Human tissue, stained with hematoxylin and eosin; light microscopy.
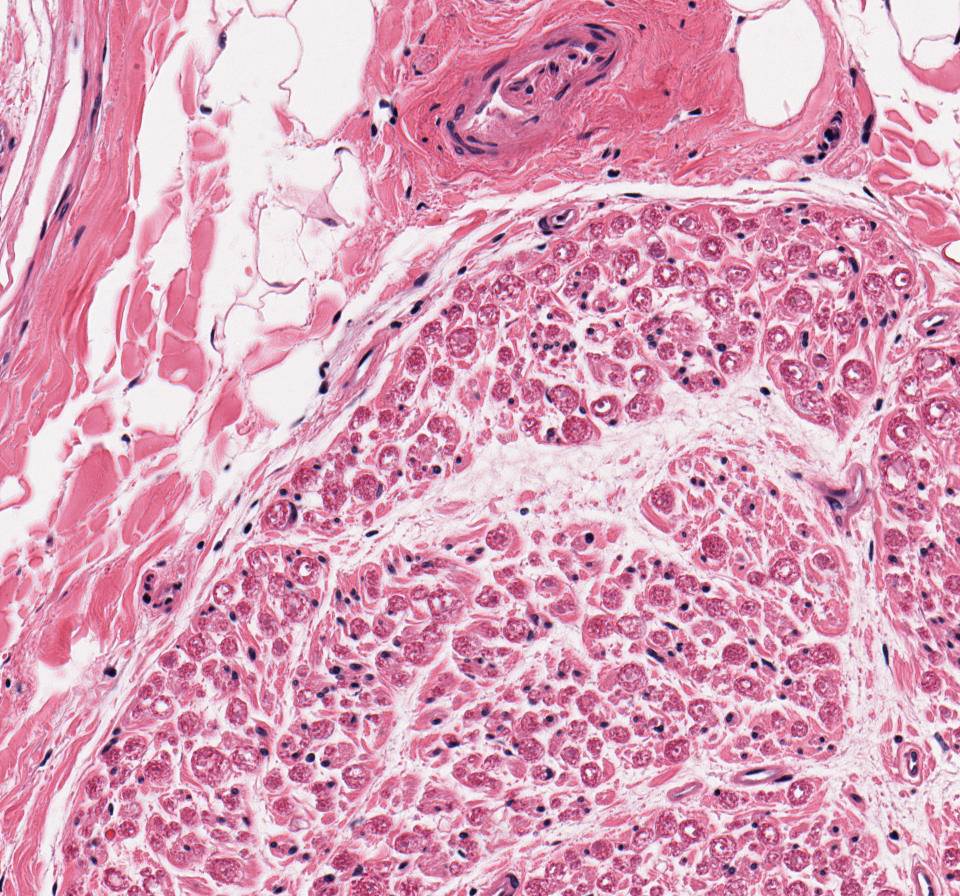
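Tibial nerve. Most of the lower right seems filled by one large compartment of densely packed rounded profiles, divided by a pale diagonal band from left centre toward upper right. The fibres look cut mostly across: small round pink profiles rather than long strands. Small dark oval nuclei appear singly between them. A thin layer of flattened cells with elongated nuclei seems to bound its upper left edge.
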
